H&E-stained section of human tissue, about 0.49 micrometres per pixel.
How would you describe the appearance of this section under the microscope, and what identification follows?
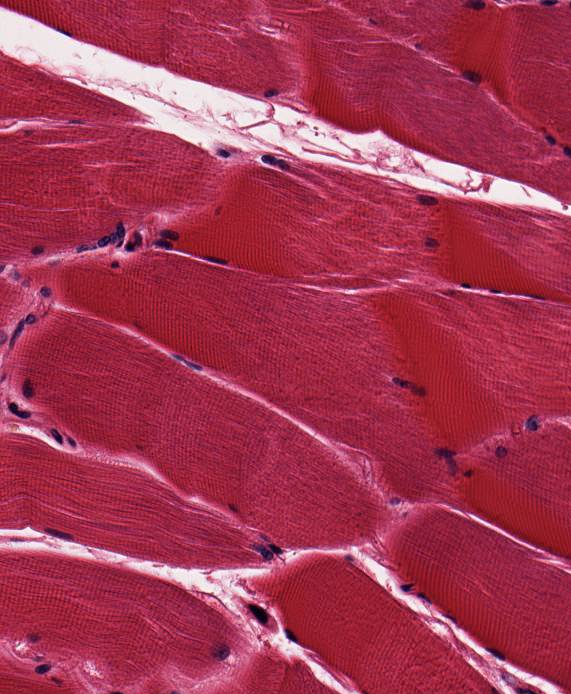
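Fibres: fine, regular transverse cross-striations along their length. Cytoplasm deep pink-red. Nuclei dark purple, elongated, flattened parallel to fibre length, at the fibre edges just beneath the borders. Tissue: skeletal muscle.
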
